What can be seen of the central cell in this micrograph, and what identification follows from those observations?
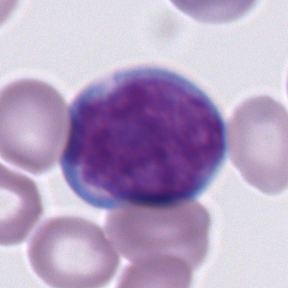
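Smooth, roughly round outline, and no projections on the surface. Inside there's one oval nucleus without lobes, with just a thin blue rim of cytoplasm around it. That's a myeloblast.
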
